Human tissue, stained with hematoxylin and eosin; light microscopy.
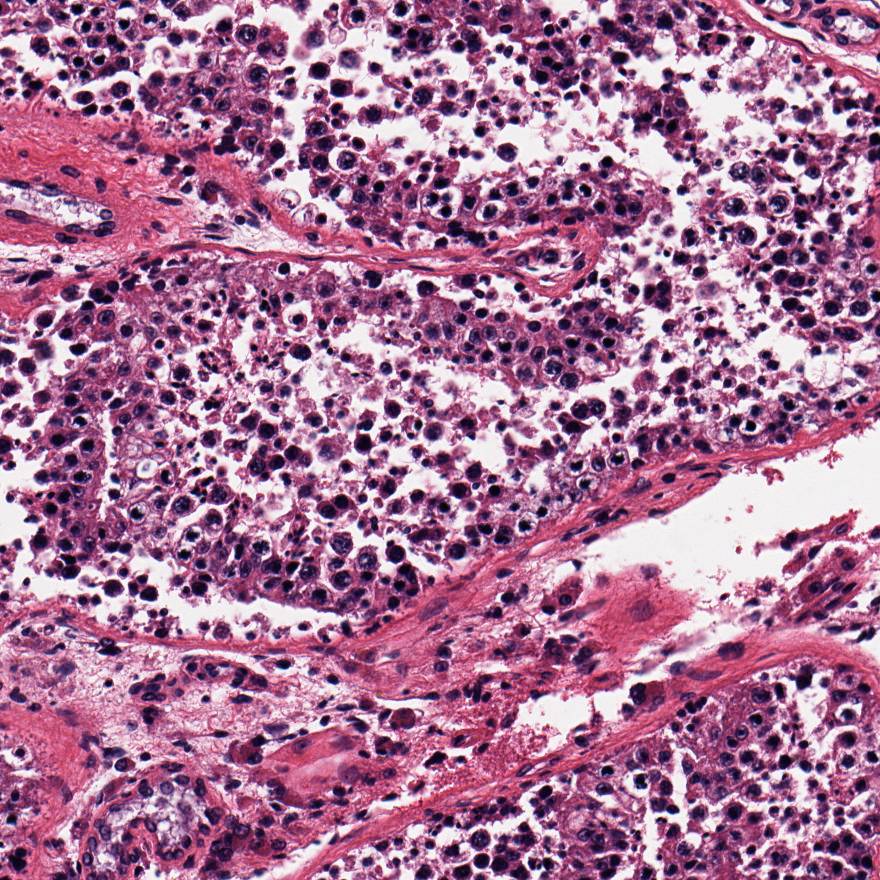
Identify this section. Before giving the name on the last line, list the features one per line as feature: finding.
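Layout: big compartments of round cells, thin pink fibrous bands between
Packing: loose, I'd say, many small clear gaps, no cohesive sheet
Nuclei: many small, dark, condensed, round
Larger cells: scattered, round nuclei ringed by clear cytoplasm
Name: testis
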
